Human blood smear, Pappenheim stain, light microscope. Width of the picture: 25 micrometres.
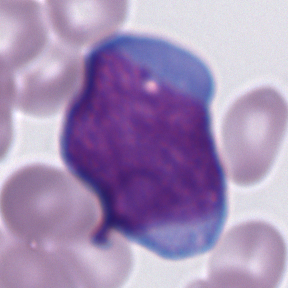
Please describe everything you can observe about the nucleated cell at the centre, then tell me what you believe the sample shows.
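A short, narrow, tail-like projection extends from the lower left of the cell. The cytoplasm is blue, and its widest band runs along the upper right, above the nucleus. The nucleus fills about 70% of the cell's area, with a single small clear spot near its upper edge. The cell is a myeloblast.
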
